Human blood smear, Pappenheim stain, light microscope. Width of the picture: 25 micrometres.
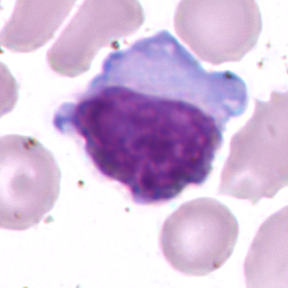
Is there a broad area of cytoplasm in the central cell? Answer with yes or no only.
Yes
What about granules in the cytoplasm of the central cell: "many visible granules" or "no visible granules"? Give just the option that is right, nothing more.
No visible granules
